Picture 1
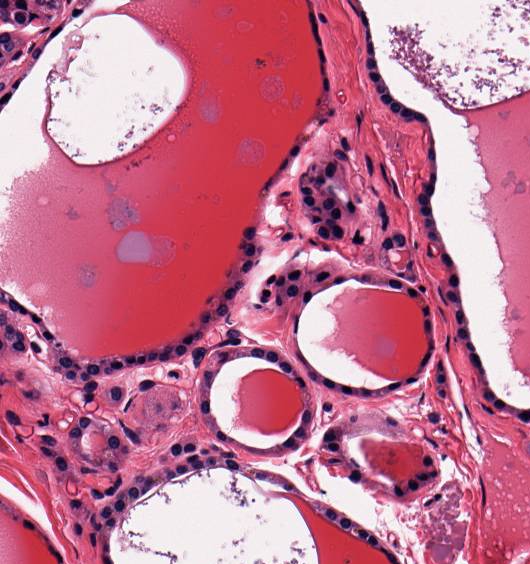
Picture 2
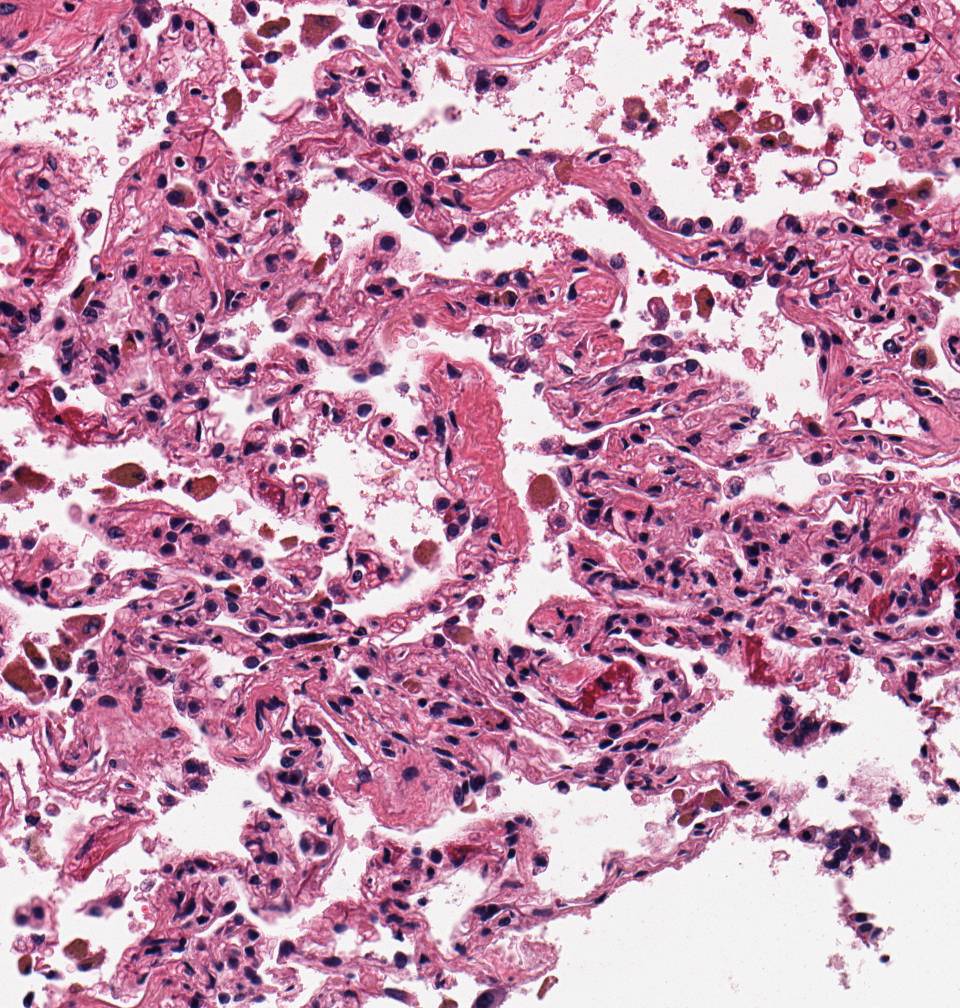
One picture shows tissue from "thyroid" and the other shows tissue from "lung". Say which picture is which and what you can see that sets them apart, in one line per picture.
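Picture 1: thyroid. The field is made up of closed rounded follicles of varying size, with the largest at the top and edges and smaller ones clustered in the centre.
Picture 2: lung. No glands or tubules are seen anywhere in the field.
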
